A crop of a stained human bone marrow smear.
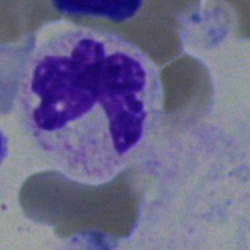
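Segmented neutrophil, the cell in the middle of this stained bone marrow smear. Notice its smooth, roughly round outline. Its chromatin is dark purple and coarsely clumped. Look closely and you will find no nucleoli in the nucleus.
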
